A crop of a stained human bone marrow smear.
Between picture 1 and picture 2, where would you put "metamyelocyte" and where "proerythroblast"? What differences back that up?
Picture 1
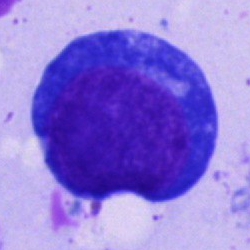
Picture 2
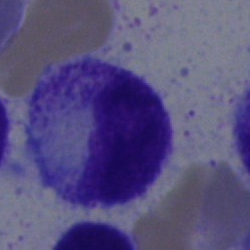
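The proerythroblast is in picture 1, and the metamyelocyte is in picture 2. Outline: in picture 1 the cell is roughly round and smooth, with a shallow notch at its bottom edge. Nucleus position: both nuclei are off-centre, toward the lower left of the cell in picture 1 and filling the right half of the cell in picture 2. Nuclear border: in picture 2 the side of the nucleus that faces the cytoplasm runs nearly straight from top to bottom. Chromatin: picture 1 has purple chromatin with a fairly even, fine texture, while picture 2 has dense, dark purple chromatin throughout the nucleus. Nucleoli: none can be seen in the nucleus in picture 2.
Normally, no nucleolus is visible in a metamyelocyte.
Cytoplasm: in picture 1 it stains deep blue, shows no granules, and has a paler patch at the upper right of the nucleus. In picture 2, a pale area of cytoplasm next to the nucleus is nearly free of granules.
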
